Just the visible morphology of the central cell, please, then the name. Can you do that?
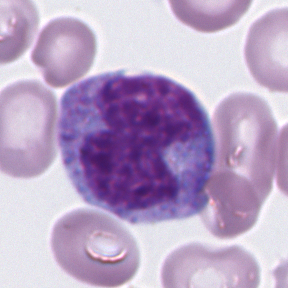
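The nucleus is irregular, deeply indented on its right side, and occupies about 60% of the cell's area. The cytoplasm is greyish blue and dusted with many fine purplish granules; it is palest in the notch of the nucleus on the right. The cell is a monocyte.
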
